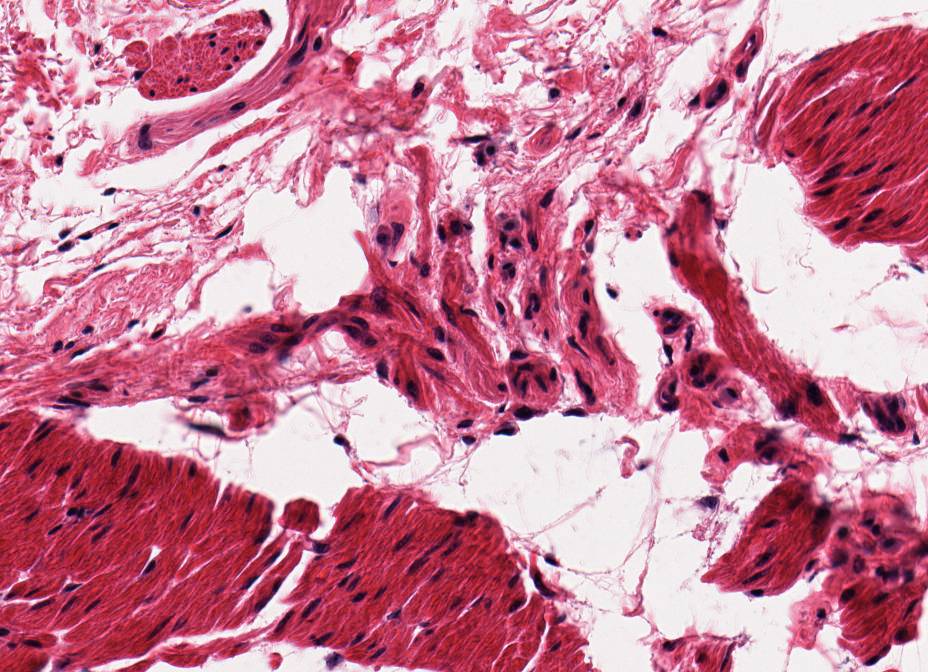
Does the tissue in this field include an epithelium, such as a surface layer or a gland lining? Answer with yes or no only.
No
